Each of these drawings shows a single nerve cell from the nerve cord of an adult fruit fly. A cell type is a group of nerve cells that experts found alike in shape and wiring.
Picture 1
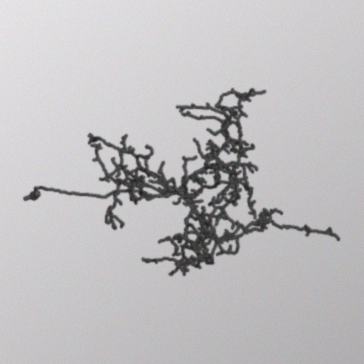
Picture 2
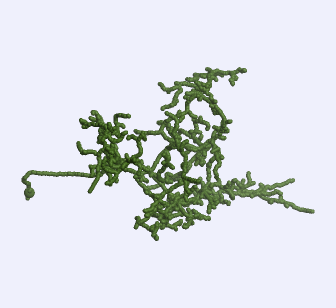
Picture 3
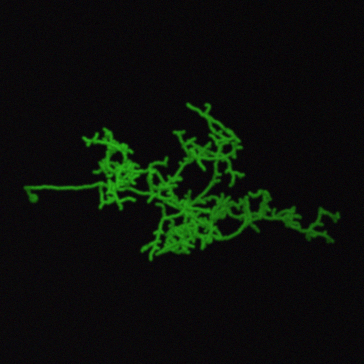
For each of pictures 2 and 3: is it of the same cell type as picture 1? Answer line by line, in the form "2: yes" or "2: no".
2: yes
3: yes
